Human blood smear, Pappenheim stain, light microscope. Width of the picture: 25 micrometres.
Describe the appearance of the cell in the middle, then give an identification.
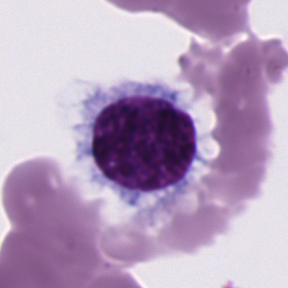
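See how dark purple and densely condensed the chromatin is, and there are no nucleoli to be seen in the nucleus. Pale blue cytoplasm runs as a rim right round the nucleus, and the outer edge of the cell is ragged rather than smooth. It's a hairy cell.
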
